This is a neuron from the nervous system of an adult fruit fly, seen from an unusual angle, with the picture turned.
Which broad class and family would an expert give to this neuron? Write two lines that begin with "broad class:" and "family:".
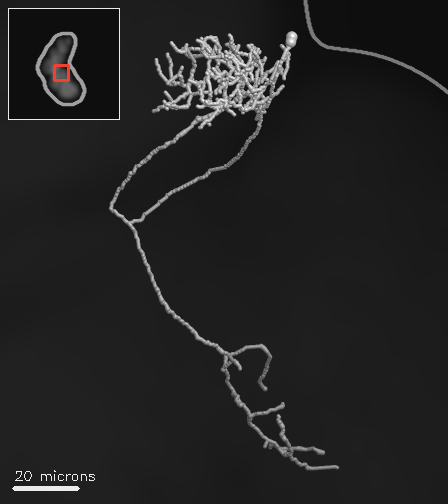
broad class: visual projection neuron
family: hemilineage VPNd1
